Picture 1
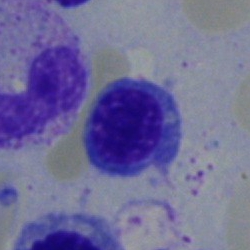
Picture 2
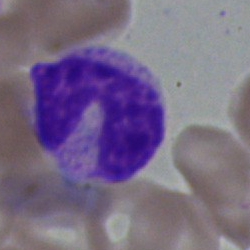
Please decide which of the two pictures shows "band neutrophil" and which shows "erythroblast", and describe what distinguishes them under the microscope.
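Erythroblast: picture 1. Band neutrophil: picture 2. Erythroblast chromatin dark purple, dense, with small lighter patches. Cytoplasm deep blue, without granules, rim wider on the right than on the left, with a paler area beside the nucleus on its right.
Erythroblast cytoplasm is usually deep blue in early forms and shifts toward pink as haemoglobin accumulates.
Band neutrophil outline roughly round; nucleus deeply notched from its lower side, curving around a pale wedge.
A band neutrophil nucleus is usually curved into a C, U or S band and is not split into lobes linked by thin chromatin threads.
Chromatin dark purple and clumped, paler patches between the clumps.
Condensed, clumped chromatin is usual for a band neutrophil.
Cytoplasm scant, pale lilac, seen mainly within the notch. Left of the erythroblast: a larger cell with purple-granular cytoplasm.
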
